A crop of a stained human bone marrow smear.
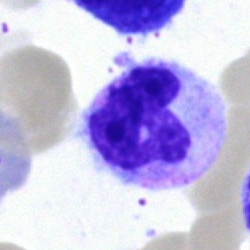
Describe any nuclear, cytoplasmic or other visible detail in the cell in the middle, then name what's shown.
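The nucleus is bent and folded into a loop with a small clear gap inside, and its chromatin is dark purple and clumped. Pale lilac-blue cytoplasm forms its widest rim on the right, scattered with fine pinkish-purple granules. That's a segmented neutrophil.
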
